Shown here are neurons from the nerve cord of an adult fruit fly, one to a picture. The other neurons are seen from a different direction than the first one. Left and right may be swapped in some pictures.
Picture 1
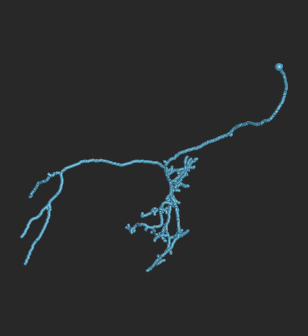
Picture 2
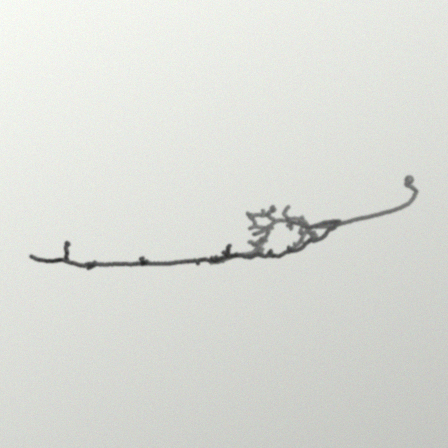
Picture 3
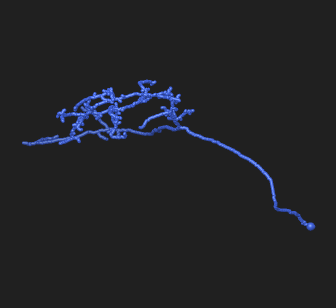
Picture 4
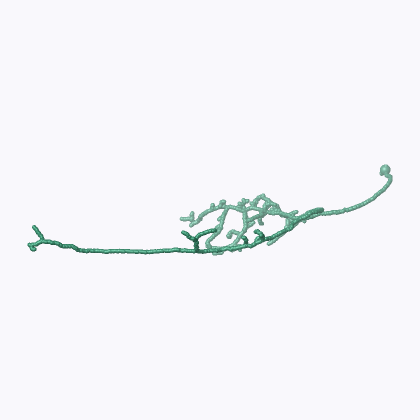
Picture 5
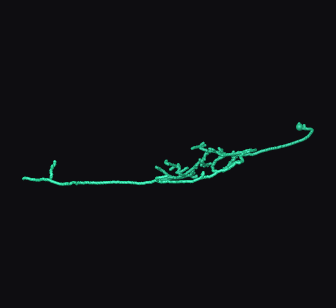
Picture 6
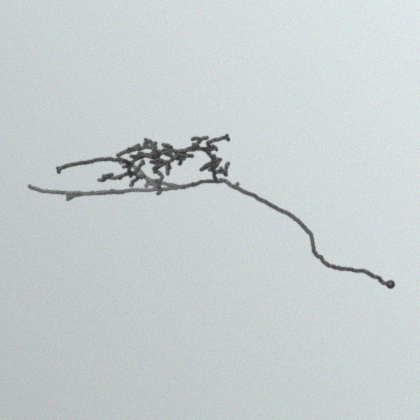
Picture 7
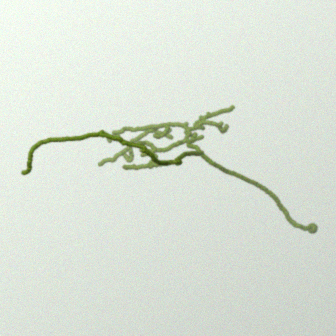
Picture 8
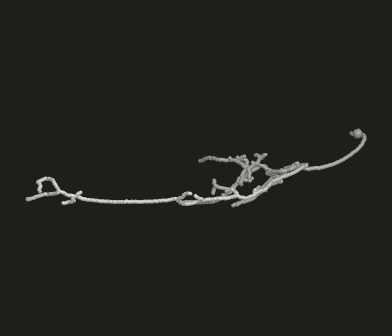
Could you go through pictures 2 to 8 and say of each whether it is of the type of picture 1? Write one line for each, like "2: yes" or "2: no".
2: no
3: yes
4: no
5: no
6: yes
7: yes
8: no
